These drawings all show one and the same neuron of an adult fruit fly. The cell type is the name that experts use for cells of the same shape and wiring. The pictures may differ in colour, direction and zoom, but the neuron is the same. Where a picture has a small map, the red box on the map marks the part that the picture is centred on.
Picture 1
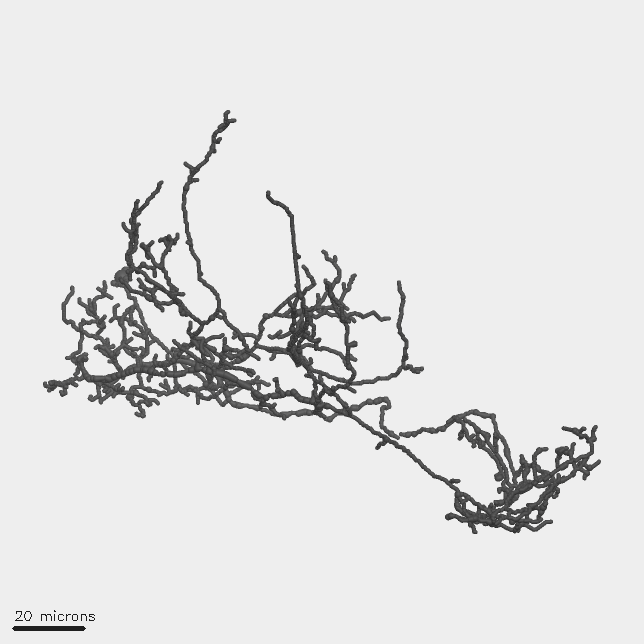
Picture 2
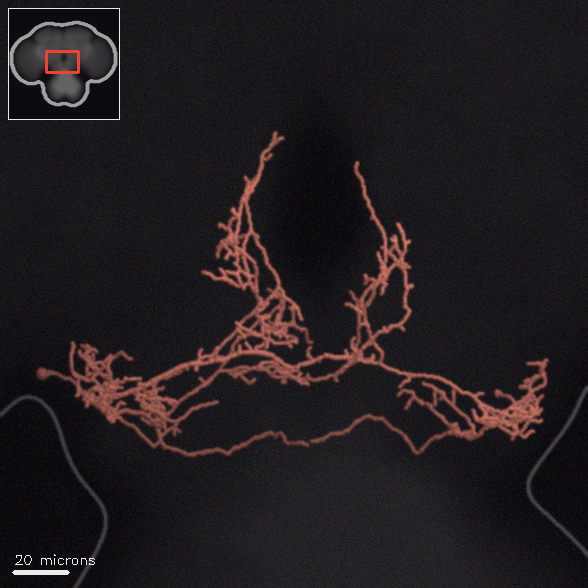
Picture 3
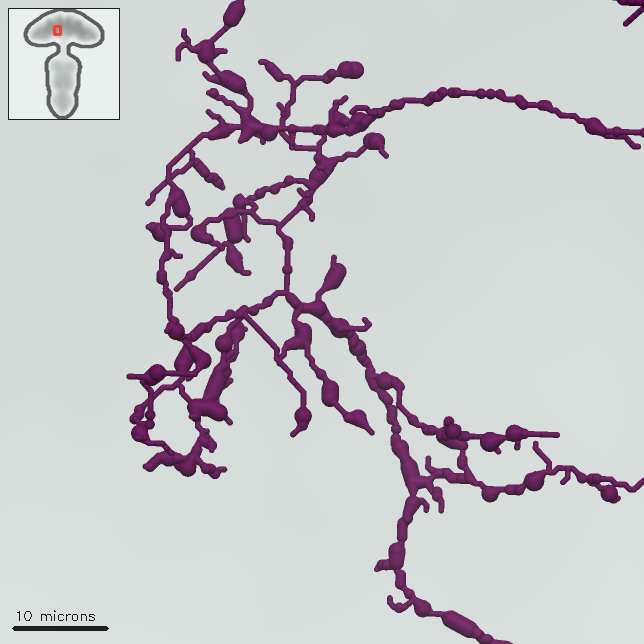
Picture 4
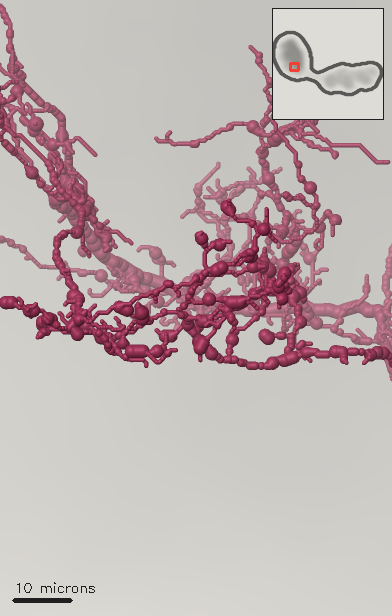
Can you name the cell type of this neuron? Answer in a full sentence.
The cell type is GNG543.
